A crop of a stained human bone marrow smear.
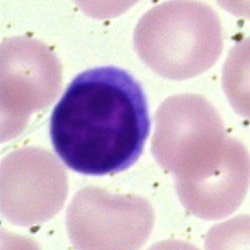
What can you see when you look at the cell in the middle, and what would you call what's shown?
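First point: the nucleus sits off-centre, toward the left side of the cell. Second, its chromatin is dark purple and densely clumped. Third, the cytoplasm contains neither granules nor vacuoles. The cell is a lymphocyte.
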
